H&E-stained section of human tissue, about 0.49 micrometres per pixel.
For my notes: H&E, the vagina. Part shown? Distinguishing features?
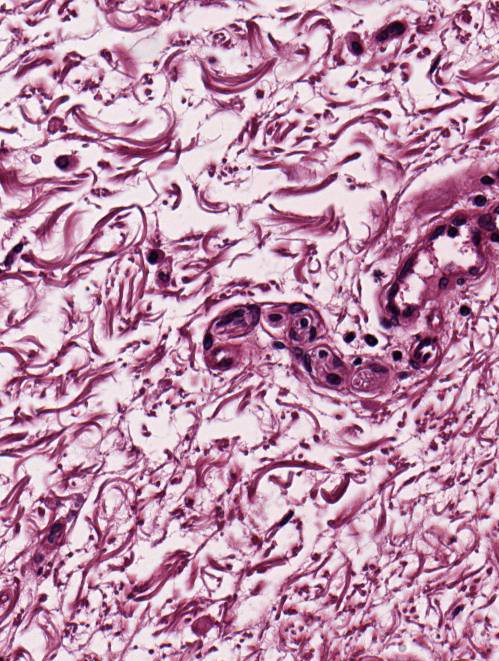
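The field shows loose connective tissue. Throughout, wavy pink collagen fibres lie loosely spaced, separated by pale empty spaces, and run in random directions rather than in a common parallel orientation.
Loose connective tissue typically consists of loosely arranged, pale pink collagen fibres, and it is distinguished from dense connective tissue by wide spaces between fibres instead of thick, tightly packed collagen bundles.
Small dark nuclei are scattered sparsely among the fibres, and no fat cells are present.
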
